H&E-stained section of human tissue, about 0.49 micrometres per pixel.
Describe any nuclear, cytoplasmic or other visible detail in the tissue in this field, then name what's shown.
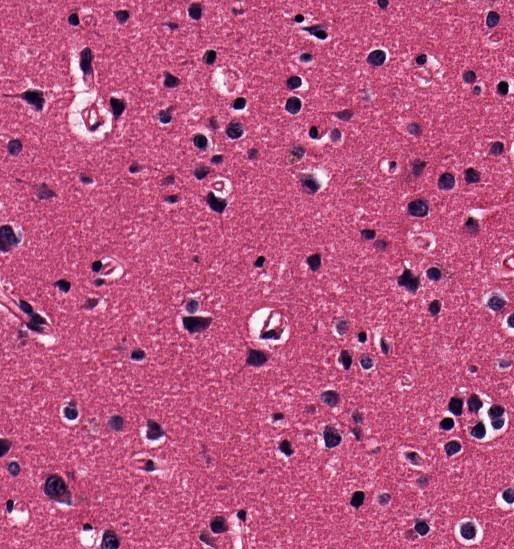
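Single cells dot a finely granular pink background; no organised units. Most are small round dark nuclei with little visible cytoplasm; among them lie fewer, larger angular cells with dark-staining bodies, some with a tapering process. No epithelium, glands or fat cells anywhere. It's cerebral cortex.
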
